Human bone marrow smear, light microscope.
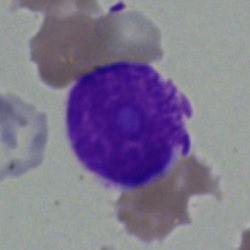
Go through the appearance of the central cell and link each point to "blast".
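Taking the points in order, the central cell is a blast, roughly round to oval in outline.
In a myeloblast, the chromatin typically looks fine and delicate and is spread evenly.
Here the chromatin stains deep purple with a finely mottled texture, and that fineness goes with the name. Two further points are simply seen: one paler round area near the centre of the nucleus, and small knob-like projections sticking out from the right edge of the cell.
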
